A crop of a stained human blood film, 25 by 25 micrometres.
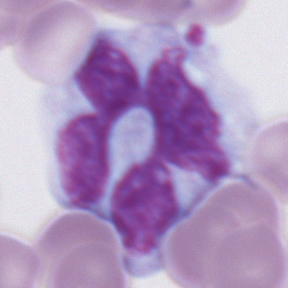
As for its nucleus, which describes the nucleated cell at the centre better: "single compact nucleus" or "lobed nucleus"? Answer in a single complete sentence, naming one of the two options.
What the nucleus of this cell shows is division into segments.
